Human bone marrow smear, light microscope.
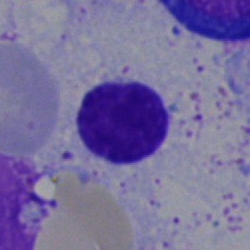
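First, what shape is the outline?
Round, with a smooth edge.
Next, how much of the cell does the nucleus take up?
Nearly all of it, leaving at most a very thin rim of cytoplasm.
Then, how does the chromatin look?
Dense and deep purple, slightly mottled, and no nucleolus can be seen.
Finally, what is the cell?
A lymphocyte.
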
